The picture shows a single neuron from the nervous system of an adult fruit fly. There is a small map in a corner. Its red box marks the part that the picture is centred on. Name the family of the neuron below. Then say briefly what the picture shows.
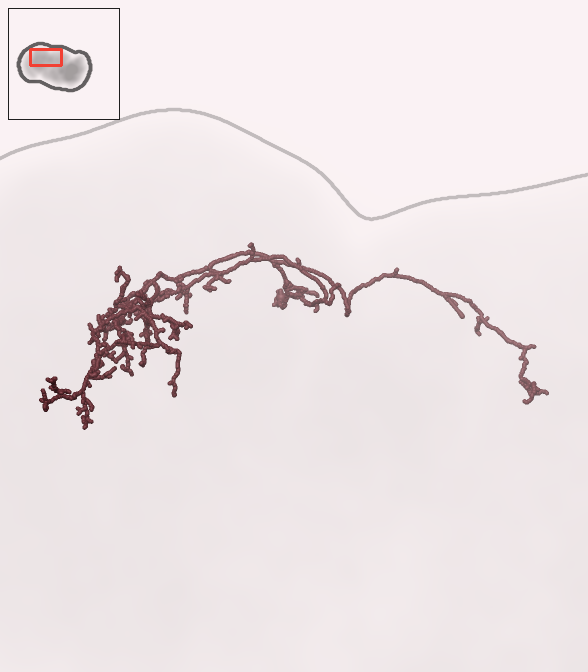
Its family is hemilineage SMPad1. This is a central-brain intrinsic neuron. The picture shows dozens of branch ends. As drawn here it is more than twice as wide as it is tall.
